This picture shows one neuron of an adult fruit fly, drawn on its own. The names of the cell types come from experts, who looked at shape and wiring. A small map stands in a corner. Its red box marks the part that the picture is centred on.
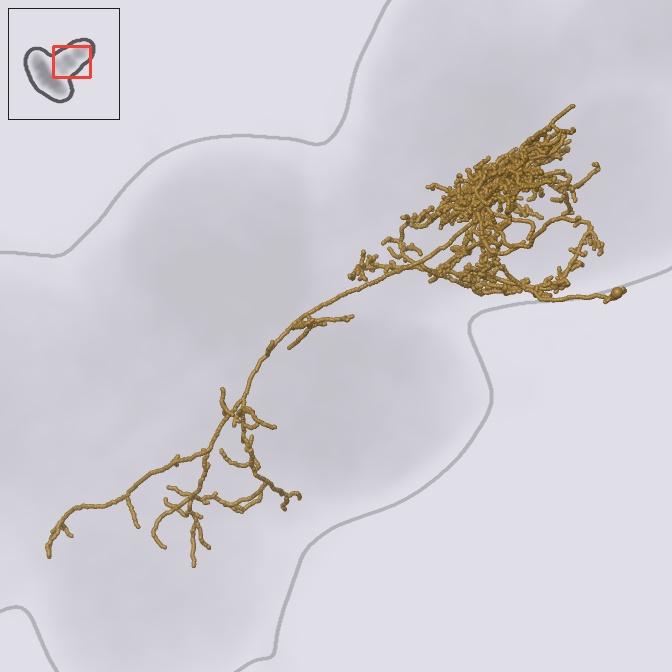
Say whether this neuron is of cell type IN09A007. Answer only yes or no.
yes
